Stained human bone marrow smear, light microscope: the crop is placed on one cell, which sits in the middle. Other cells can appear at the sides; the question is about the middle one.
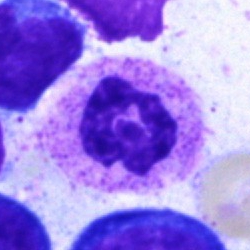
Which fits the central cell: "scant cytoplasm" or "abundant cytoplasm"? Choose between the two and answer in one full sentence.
There is abundant cytoplasm around the nucleus of this cell.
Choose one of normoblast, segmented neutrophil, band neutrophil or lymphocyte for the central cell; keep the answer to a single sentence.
The cell at the centre of the field is a segmented neutrophil.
